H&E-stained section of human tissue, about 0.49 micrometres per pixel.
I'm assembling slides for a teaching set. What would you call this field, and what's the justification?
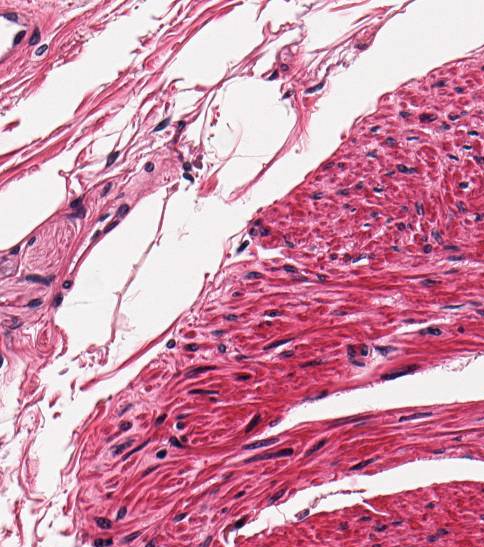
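You are seeing smooth muscle, in compact bundles across the lower right half, with loose connective tissue in the upper left. At upper right, the large bundle is cut across: rounded profiles, dot-like nuclei. In the lower bundles the cells are cut lengthwise, running diagonally from lower left toward upper right.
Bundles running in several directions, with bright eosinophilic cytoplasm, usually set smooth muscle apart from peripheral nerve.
Here the cytoplasm is deeply eosinophilic, without cross-striations.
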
